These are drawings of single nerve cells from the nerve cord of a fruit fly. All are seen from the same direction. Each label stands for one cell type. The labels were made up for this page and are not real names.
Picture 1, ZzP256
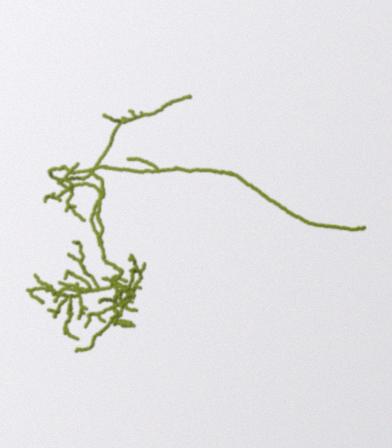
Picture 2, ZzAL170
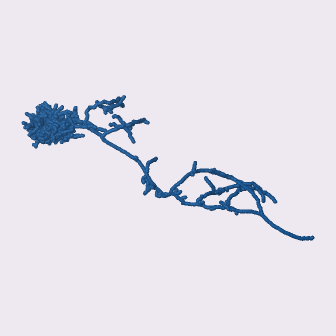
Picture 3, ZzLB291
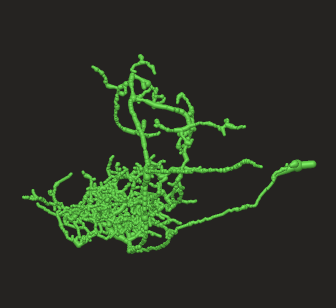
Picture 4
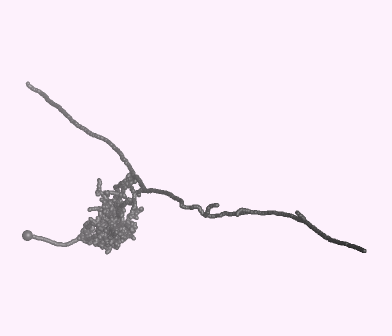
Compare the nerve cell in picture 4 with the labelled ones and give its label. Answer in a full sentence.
It belongs to ZzP256.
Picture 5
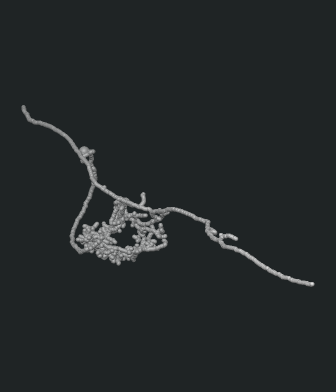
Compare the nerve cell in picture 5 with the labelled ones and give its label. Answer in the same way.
It belongs to ZzP256.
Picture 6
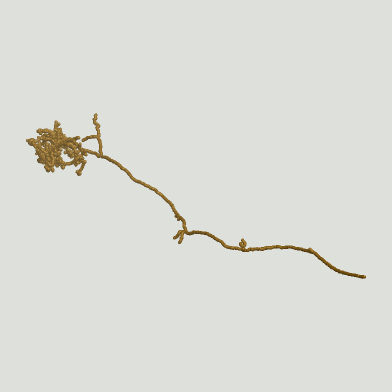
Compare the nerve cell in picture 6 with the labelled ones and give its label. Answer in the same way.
It belongs to ZzP256.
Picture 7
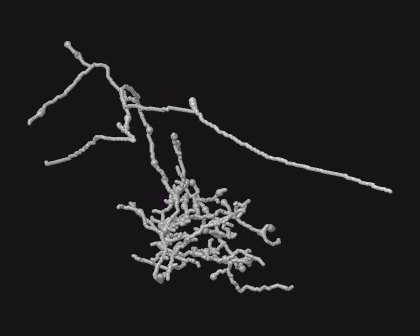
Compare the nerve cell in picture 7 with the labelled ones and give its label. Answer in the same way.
It belongs to ZzP256.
